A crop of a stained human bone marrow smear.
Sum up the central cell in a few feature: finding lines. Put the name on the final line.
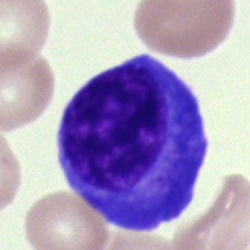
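Chromatin: coarse and clumped; darker masses separated by paler patches
Cytoplasm colour: deep blue
Cytoplasm extent: widest band on lower right side of nucleus
Paler zone: cytoplasm right beside nucleus along its lower right border
Name: plasma cell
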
